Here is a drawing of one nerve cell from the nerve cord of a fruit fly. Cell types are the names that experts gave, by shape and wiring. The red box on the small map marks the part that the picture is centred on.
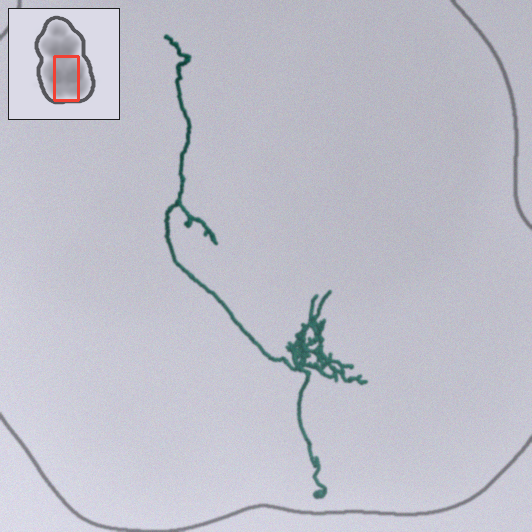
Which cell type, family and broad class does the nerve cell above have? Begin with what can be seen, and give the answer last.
As drawn here it is taller than it is wide. The cell type is IN10B044. The family is hemilineage 10B. This is a nerve-cord intrinsic neuron.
